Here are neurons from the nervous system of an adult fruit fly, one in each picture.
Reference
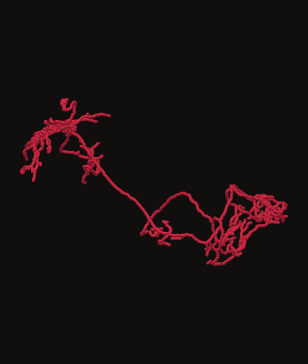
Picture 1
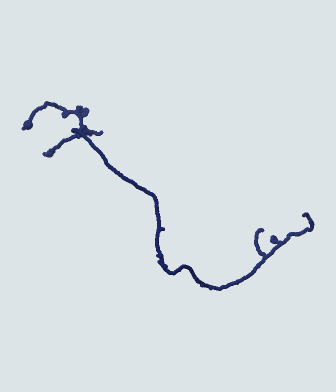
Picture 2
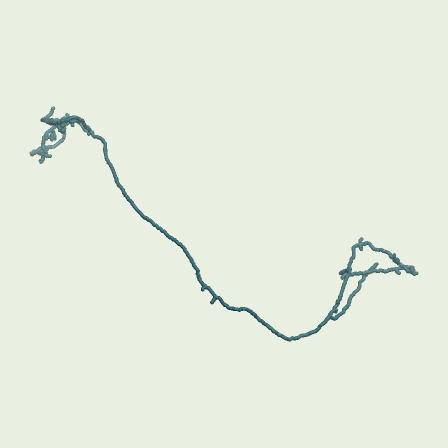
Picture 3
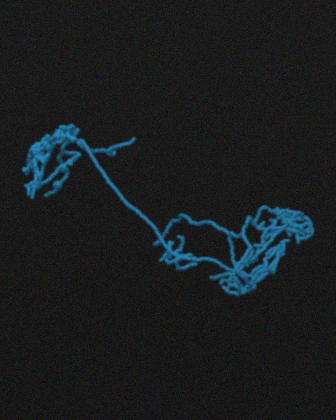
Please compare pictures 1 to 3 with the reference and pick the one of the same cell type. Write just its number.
3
